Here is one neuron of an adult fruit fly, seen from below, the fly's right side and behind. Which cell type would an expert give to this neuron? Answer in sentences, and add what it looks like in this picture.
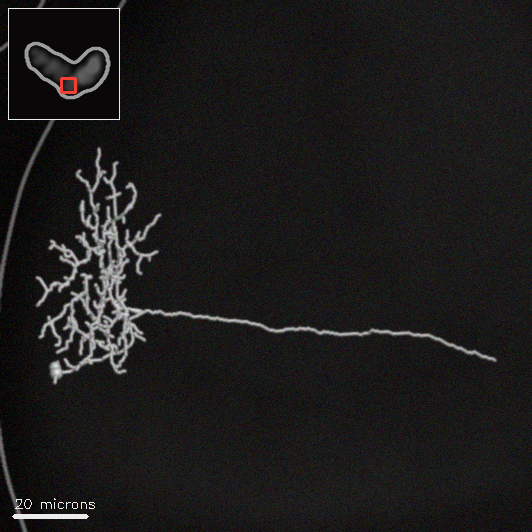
The cell type is Lawf1. Its broad class is optic-lobe intrinsic neuron. By the scale bar it is about 130 microns wide in this view. The picture shows dozens of branch ends.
